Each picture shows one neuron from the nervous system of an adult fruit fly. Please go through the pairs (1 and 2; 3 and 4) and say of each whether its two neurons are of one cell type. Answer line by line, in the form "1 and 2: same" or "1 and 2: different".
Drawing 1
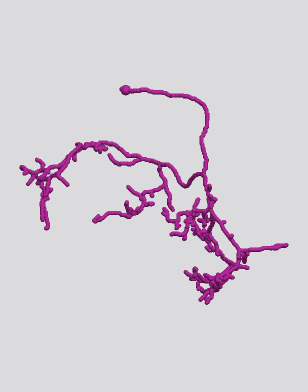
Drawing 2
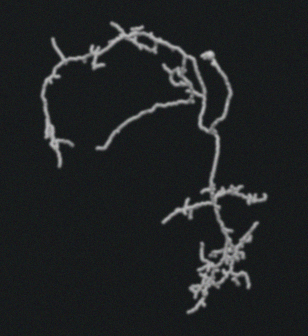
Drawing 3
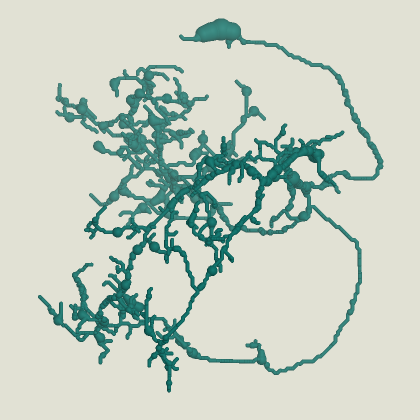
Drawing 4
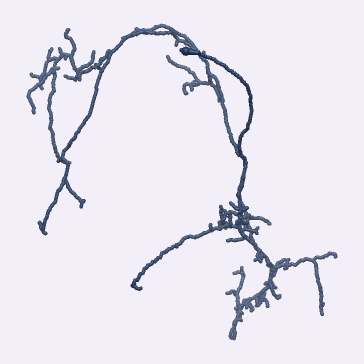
1 and 2: same
3 and 4: different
